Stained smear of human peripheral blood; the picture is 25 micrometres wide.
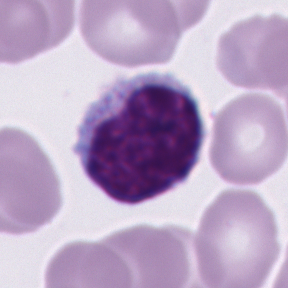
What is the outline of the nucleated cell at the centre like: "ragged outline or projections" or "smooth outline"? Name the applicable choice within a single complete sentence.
Along its outline, the cell is ragged or frayed, or bears projections, blebs or tags.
